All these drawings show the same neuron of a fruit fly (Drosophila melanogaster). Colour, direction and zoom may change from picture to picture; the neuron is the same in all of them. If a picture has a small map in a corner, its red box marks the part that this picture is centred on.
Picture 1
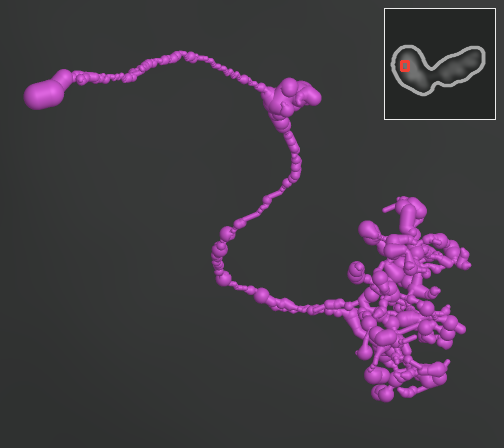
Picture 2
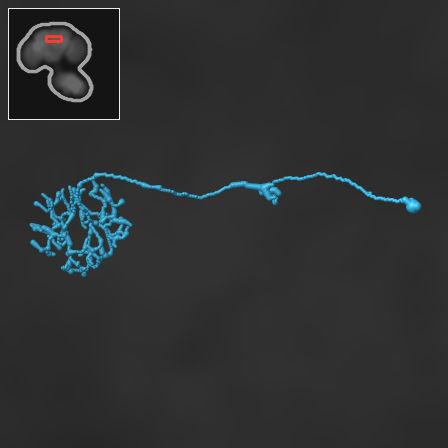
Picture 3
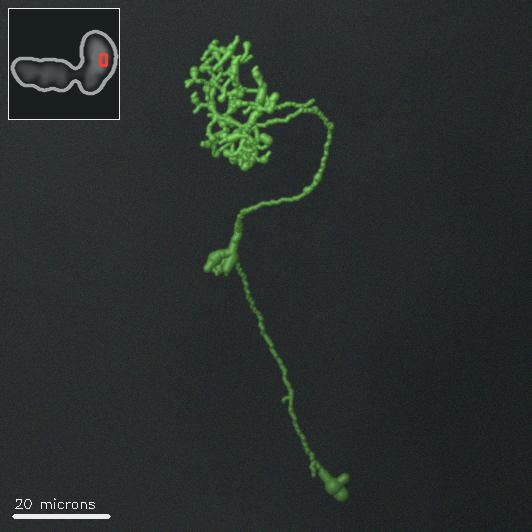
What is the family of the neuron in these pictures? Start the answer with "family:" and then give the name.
family: hemilineage EBa1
